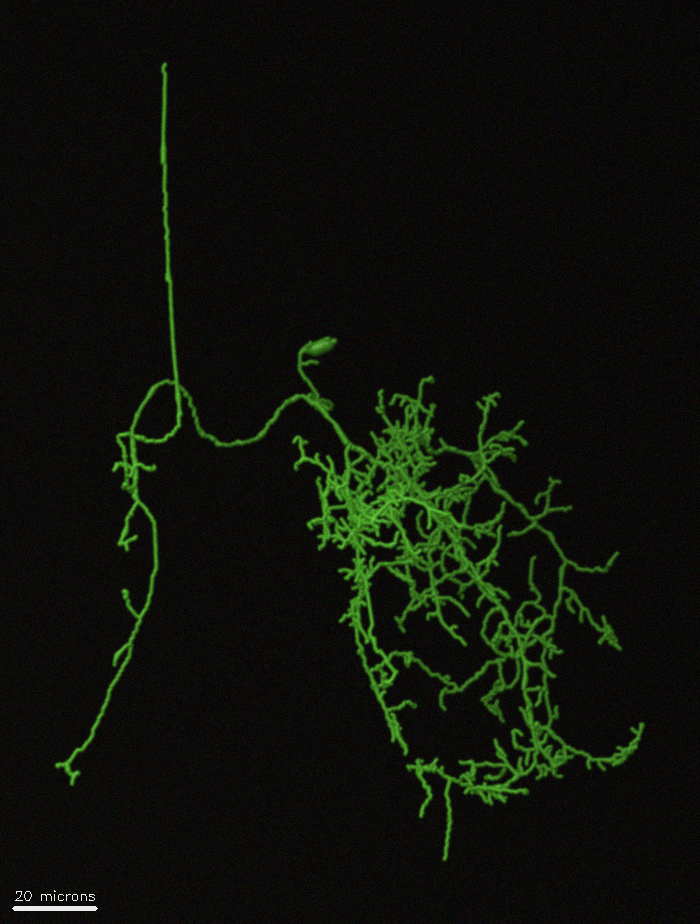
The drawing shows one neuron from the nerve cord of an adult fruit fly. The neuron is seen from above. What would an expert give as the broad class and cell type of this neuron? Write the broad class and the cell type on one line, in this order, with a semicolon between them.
ascending neuron; ANXXX145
